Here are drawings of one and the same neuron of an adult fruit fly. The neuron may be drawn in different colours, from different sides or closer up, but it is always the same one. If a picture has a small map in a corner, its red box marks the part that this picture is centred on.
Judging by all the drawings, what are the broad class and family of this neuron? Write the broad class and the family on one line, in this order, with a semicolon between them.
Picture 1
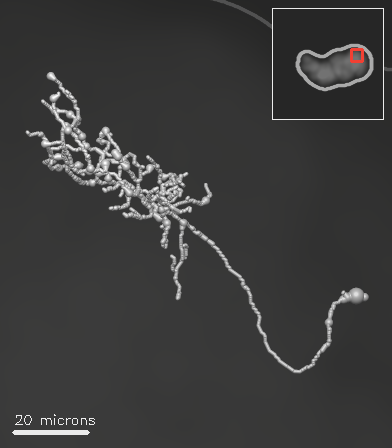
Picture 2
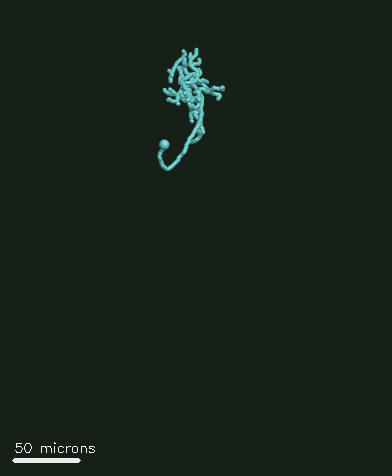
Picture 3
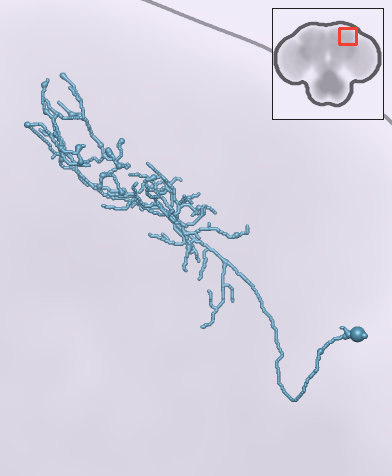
central-brain intrinsic neuron; hemilineage SLPal3_and_SLPal4_dorsal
